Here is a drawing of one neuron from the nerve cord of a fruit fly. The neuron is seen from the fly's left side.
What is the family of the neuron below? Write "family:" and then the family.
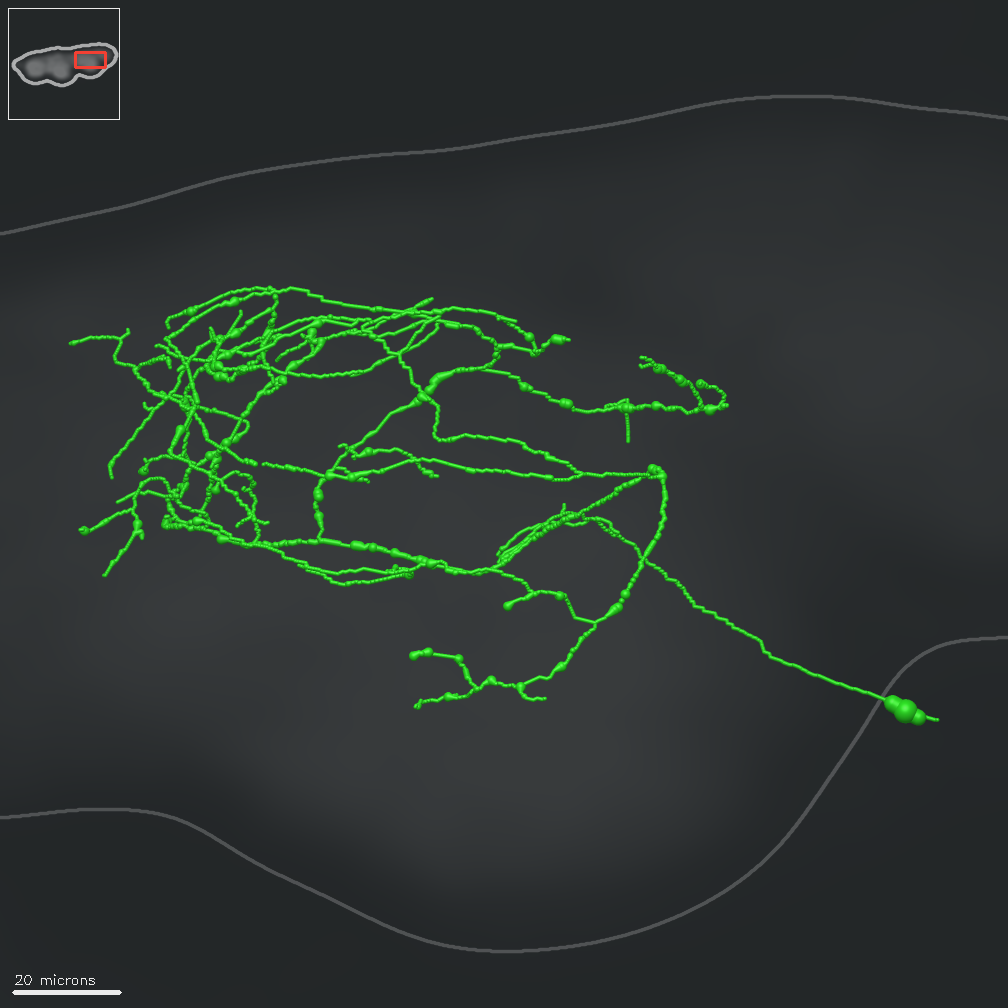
family: hemilineage 04B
